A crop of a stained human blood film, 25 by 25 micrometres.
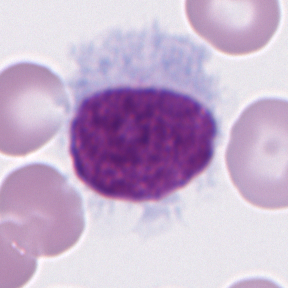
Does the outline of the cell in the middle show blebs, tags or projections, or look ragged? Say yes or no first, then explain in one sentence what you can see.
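Yes. The edge of the cell is ragged with many fine hair-like projections rather than a smooth border.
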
